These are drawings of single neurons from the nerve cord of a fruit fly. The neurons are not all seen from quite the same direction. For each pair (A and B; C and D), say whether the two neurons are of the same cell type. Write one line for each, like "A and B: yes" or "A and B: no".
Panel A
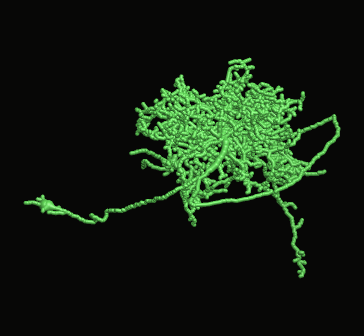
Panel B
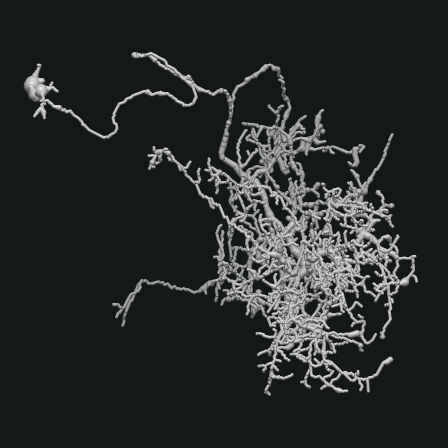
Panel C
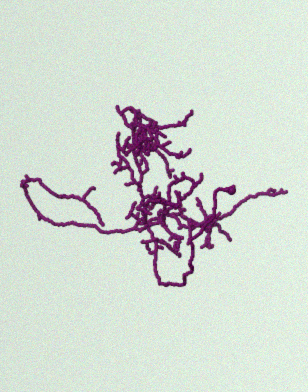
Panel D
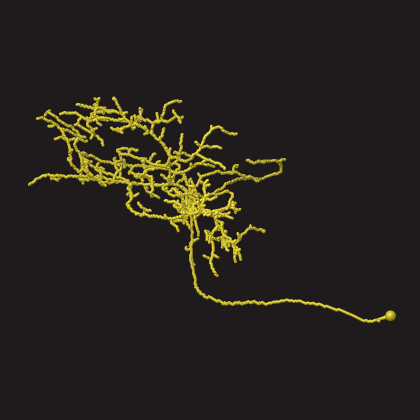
A and B: yes
C and D: yes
